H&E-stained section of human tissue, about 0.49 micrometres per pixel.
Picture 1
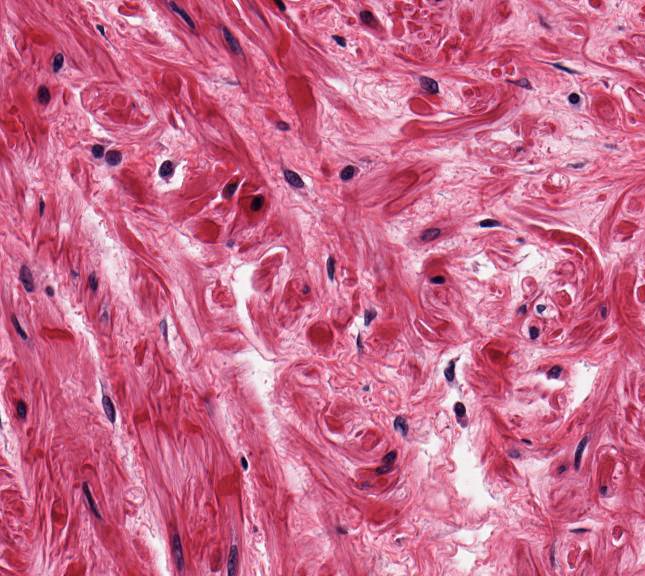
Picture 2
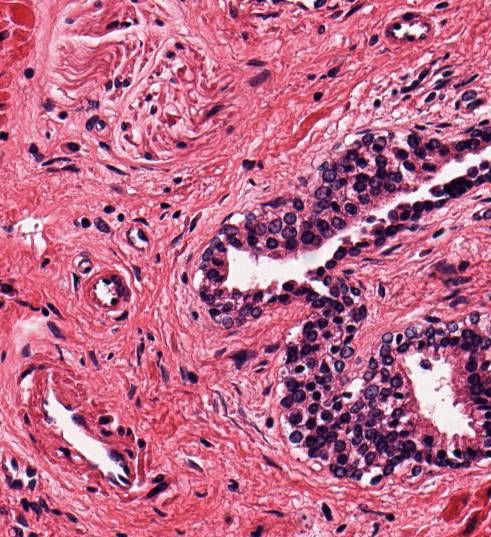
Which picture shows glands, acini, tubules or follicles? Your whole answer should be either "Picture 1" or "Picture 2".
Picture 2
